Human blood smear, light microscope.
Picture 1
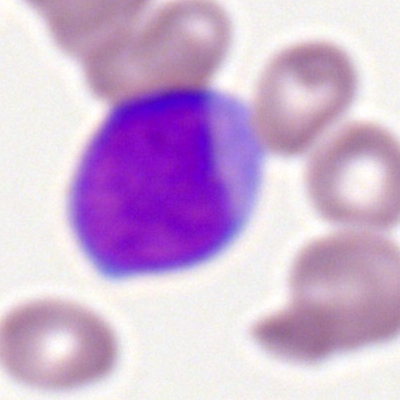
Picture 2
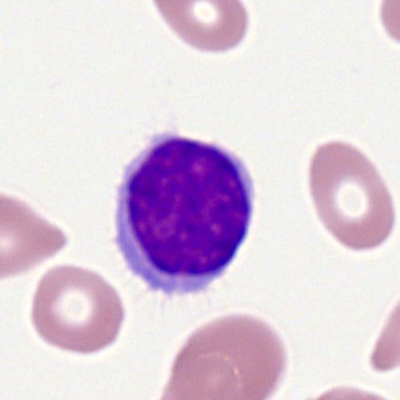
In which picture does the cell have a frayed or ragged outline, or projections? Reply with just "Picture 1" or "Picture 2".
Picture 2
